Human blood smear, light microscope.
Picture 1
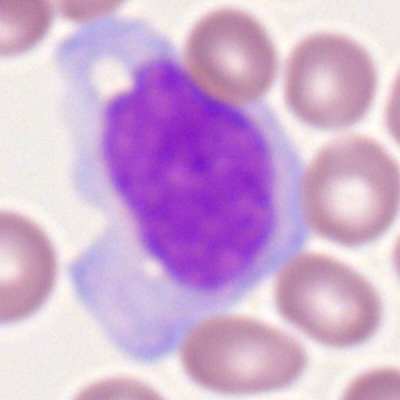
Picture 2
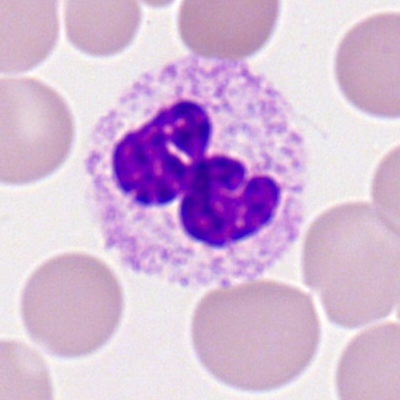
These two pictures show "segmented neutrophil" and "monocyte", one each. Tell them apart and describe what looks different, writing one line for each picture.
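Picture 1: monocyte. No granules are visible in the cytoplasm.
Picture 2: segmented neutrophil. Many small lilac-purple granules are scattered through the cytoplasm.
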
